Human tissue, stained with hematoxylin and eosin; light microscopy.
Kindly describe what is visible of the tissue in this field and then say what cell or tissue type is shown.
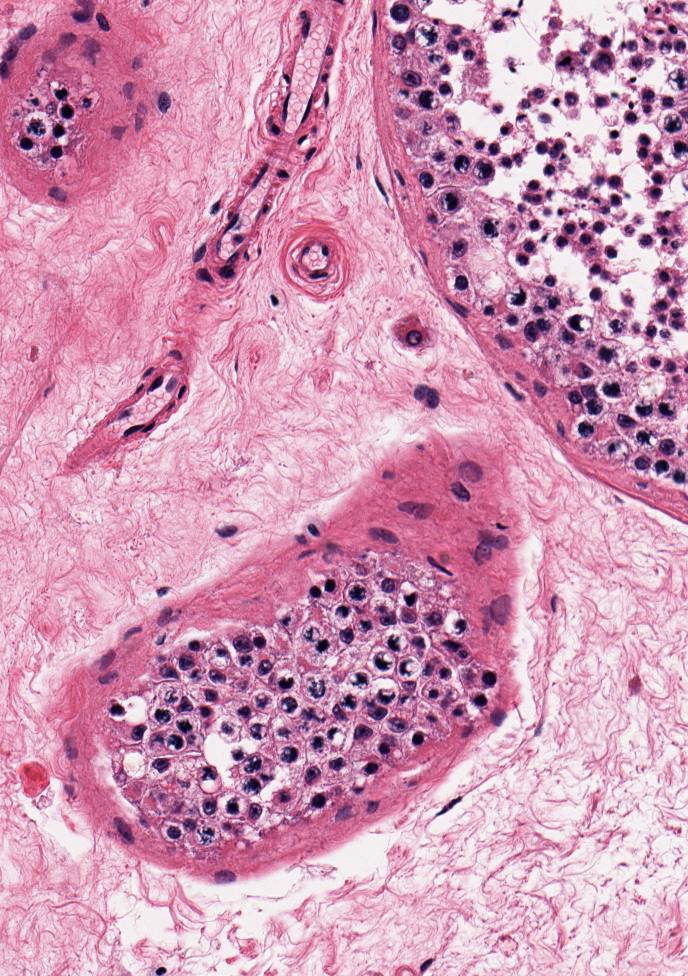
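Start with the rounded tubules in cross-section, separated by wide areas of loose stroma: one whole in the lower middle, part of a larger one at the upper right, a small one in the upper left corner. In the lower tubule, notice a thick, smooth, pink wall with a few flattened, elongated nuclei, and packed rounded cells with dark round central nuclei in pale, partly clear cytoplasm. This is testis.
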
